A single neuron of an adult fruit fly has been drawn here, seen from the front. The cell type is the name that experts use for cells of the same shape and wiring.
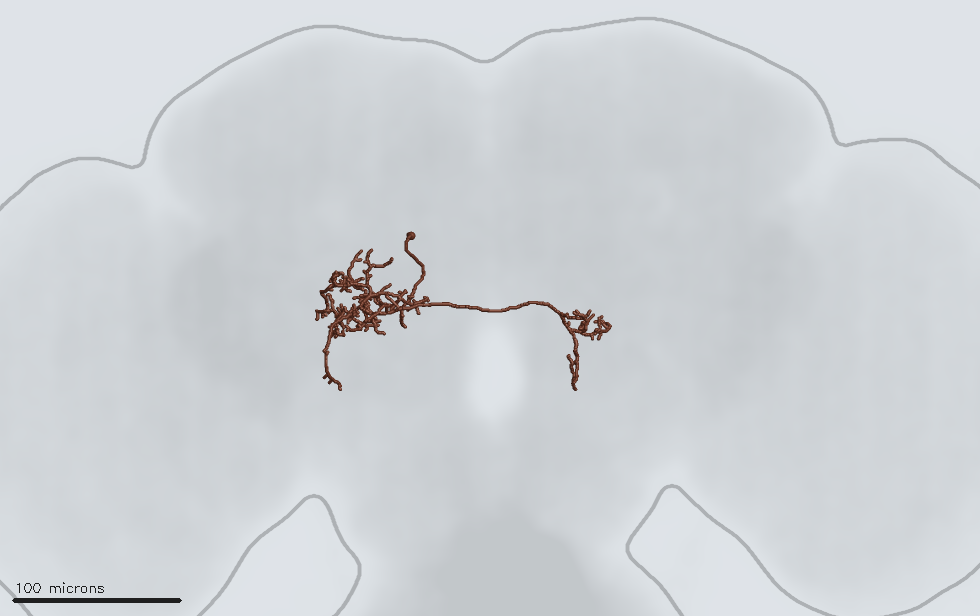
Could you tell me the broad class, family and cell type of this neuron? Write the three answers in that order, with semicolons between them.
central-brain intrinsic neuron; hemilineage VLPp2; CB4101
